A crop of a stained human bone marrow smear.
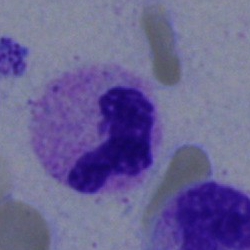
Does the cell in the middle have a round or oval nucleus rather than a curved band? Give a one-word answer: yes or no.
No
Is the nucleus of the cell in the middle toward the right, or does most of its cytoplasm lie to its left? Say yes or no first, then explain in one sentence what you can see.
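Yes. The nucleus lies mainly in the right half of the cell.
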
